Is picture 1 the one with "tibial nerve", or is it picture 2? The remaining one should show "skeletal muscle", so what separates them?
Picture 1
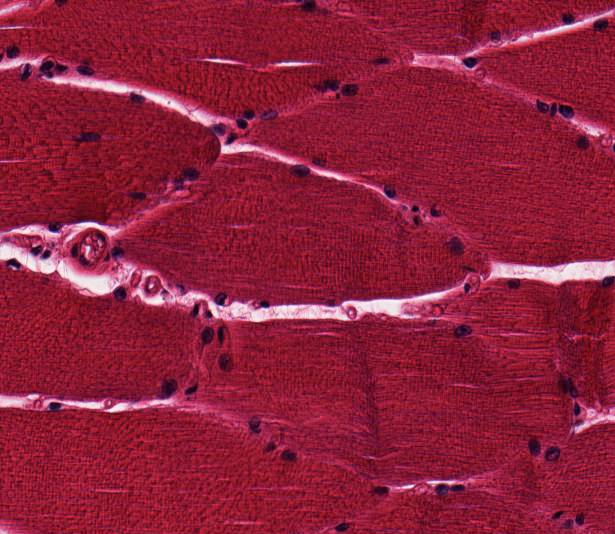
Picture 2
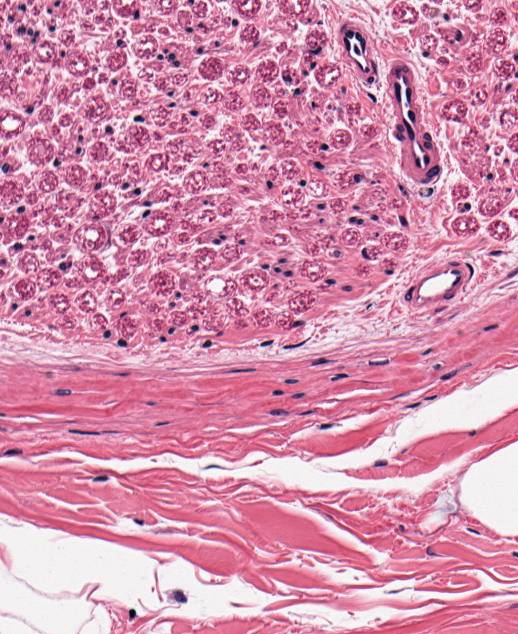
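Picture 1 is skeletal muscle and picture 2 is tibial nerve. In the muscle, the dark, flattened nuclei sit at the edges of the fibres, just under the surface rather than in the middle, and the fibre cytoplasm is a deep, even red. Between the fibres there are only thin strands of pale connective tissue with a few small nuclei, and there are no fat cells anywhere. The nerve looks quite different: a densely cellular region fills the upper part, with small dark oval nuclei in the narrow spaces between round profiles and a few small thin-walled vessels with narrow lumina over at the upper right. Below that is wavy pink fibrous tissue made of thick eosinophilic collagen bundles with sparse nuclei.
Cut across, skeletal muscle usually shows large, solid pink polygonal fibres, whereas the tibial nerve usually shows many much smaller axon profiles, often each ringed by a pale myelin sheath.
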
